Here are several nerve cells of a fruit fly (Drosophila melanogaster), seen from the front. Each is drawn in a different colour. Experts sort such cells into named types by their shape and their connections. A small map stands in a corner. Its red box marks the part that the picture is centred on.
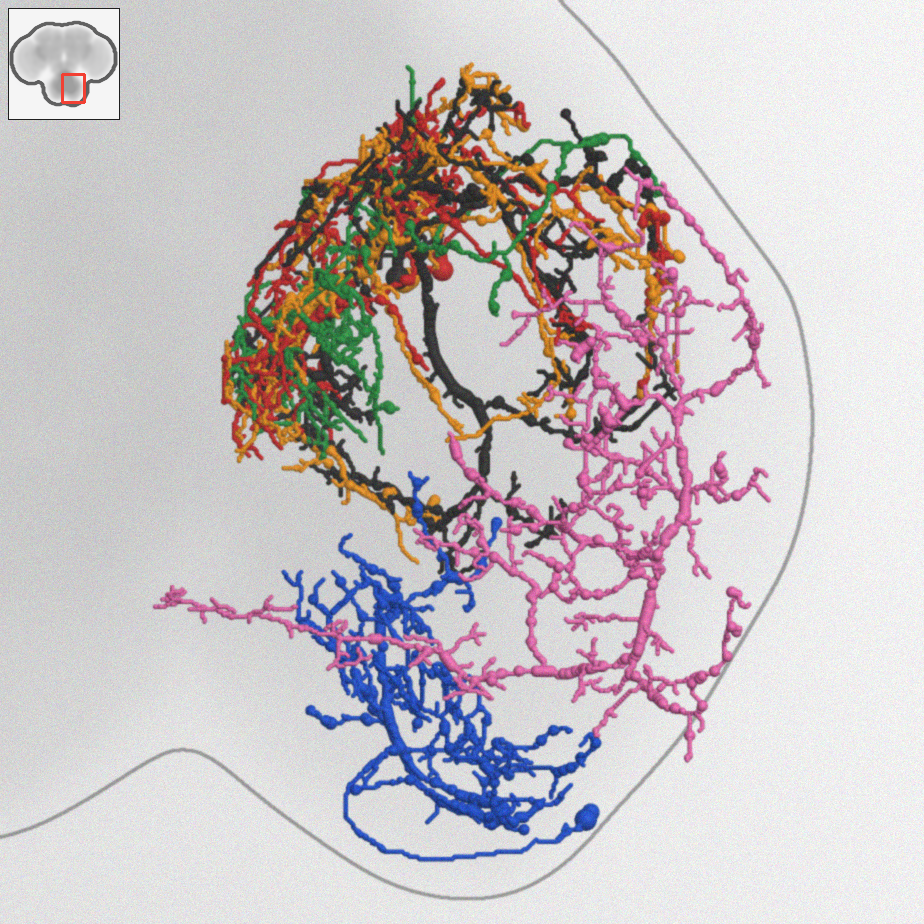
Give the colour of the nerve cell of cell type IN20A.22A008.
pink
